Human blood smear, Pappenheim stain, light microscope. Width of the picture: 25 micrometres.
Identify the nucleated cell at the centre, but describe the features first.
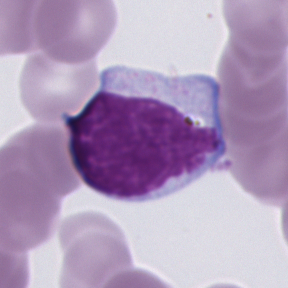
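Several straight edges make the outline angular, not round. The cytoplasm is a deeper blue along the edge than inside. A few fine pinkish-purple granules are scattered in the cytoplasm above the nucleus. One small dark dot with a clear halo lies in the cytoplasm against the right part of the nucleus. It is a large granular lymphocyte.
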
